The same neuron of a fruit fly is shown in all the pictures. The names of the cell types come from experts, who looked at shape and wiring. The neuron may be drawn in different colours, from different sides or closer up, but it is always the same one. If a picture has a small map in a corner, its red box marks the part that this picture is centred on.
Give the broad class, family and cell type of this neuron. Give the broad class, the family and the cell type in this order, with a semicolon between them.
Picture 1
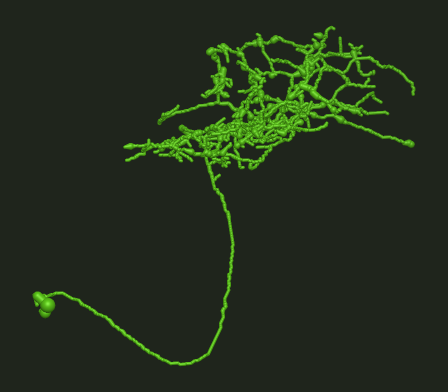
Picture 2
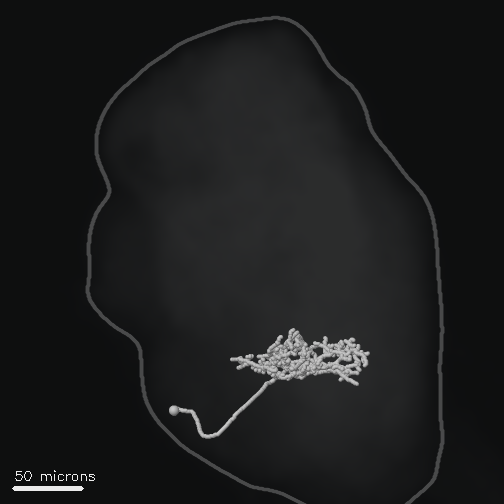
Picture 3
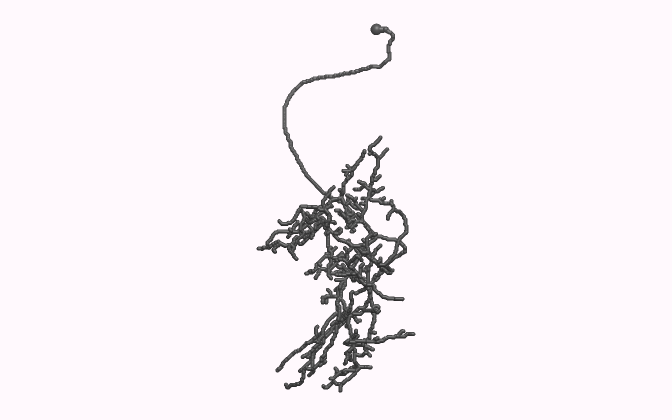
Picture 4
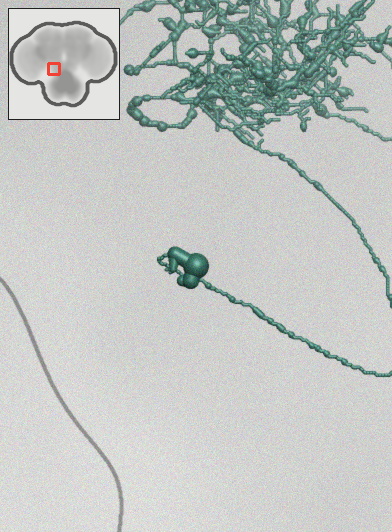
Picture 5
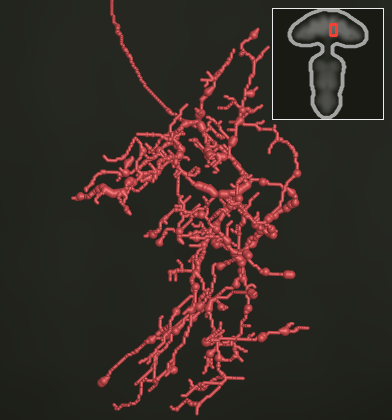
central-brain intrinsic neuron; hemilineage MD3; AMMC033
